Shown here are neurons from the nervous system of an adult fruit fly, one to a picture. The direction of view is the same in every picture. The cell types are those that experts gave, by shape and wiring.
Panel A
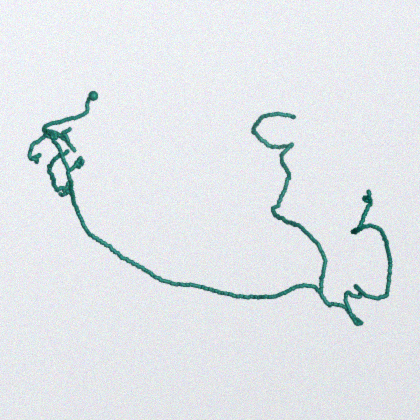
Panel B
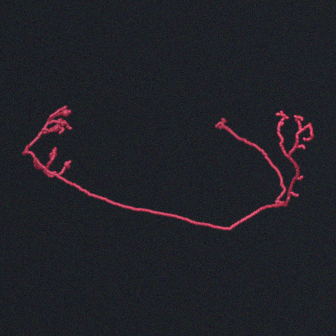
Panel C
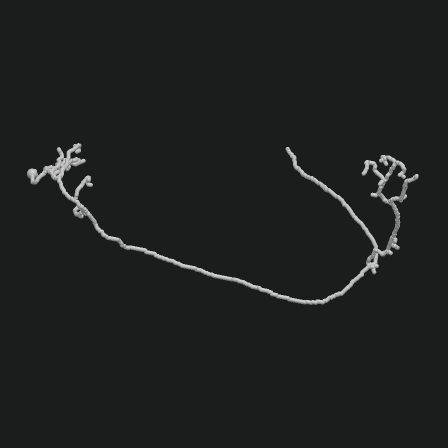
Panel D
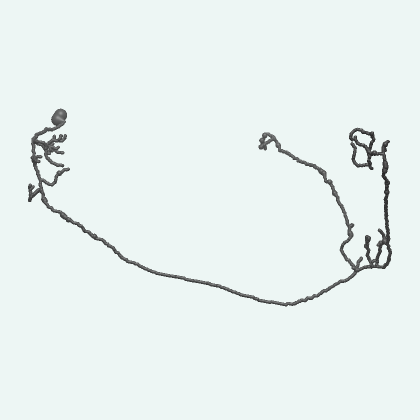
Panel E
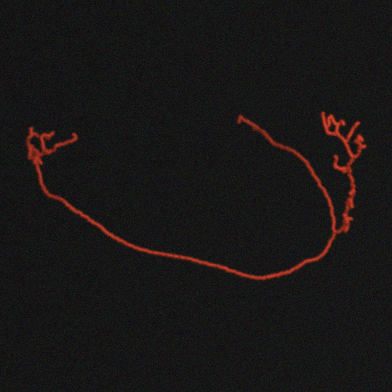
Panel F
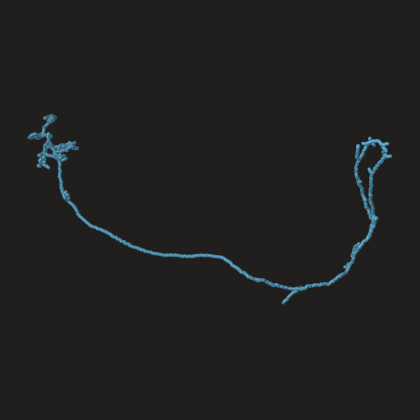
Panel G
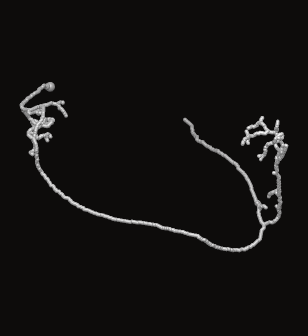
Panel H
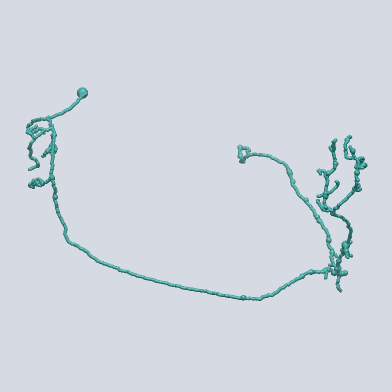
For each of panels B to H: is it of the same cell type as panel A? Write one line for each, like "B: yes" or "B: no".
B: no
C: no
D: no
E: no
F: no
G: no
H: no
